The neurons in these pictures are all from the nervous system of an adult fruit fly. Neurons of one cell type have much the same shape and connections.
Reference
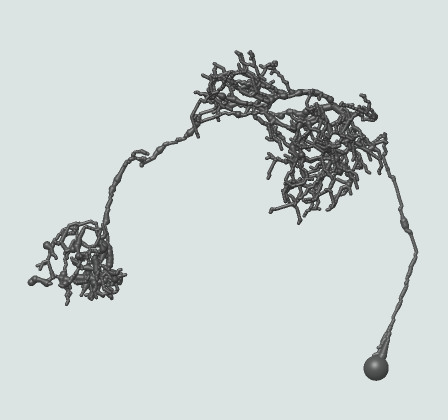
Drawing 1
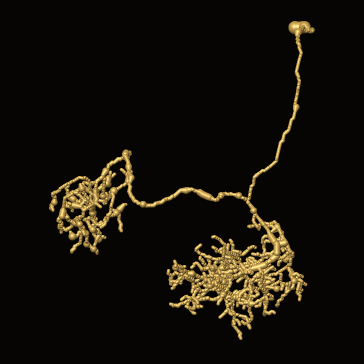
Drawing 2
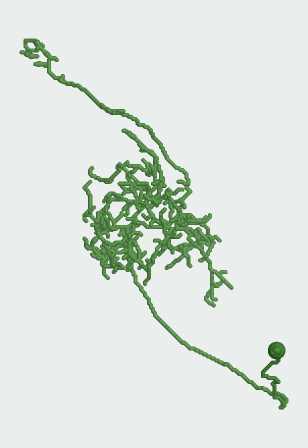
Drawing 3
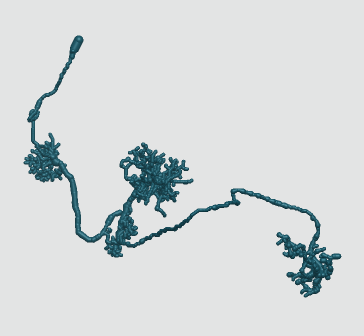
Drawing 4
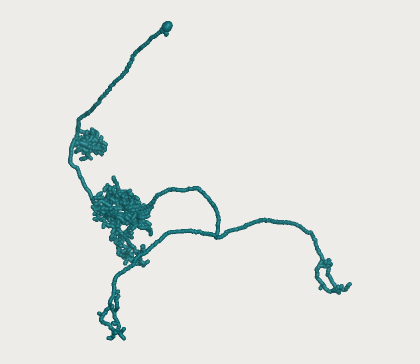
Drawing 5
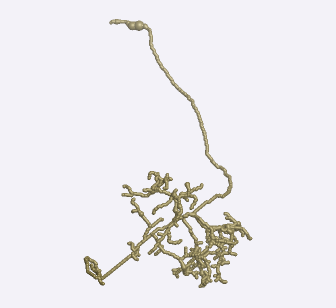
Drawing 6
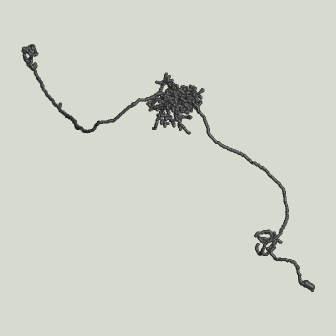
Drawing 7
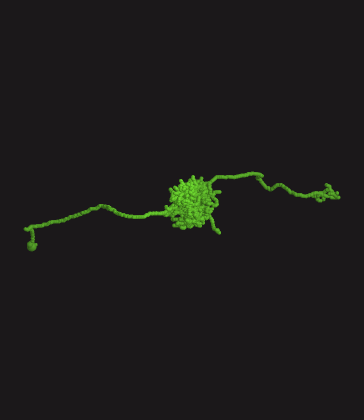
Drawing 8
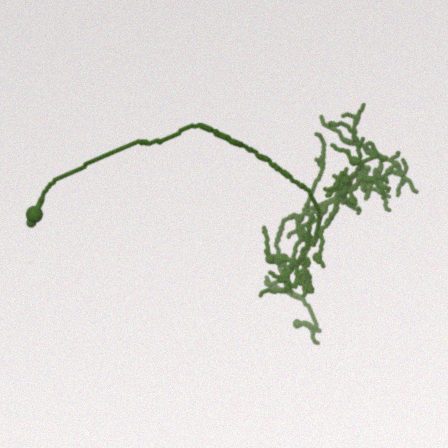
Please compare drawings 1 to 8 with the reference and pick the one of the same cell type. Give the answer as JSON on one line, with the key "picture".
{"picture": 1}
